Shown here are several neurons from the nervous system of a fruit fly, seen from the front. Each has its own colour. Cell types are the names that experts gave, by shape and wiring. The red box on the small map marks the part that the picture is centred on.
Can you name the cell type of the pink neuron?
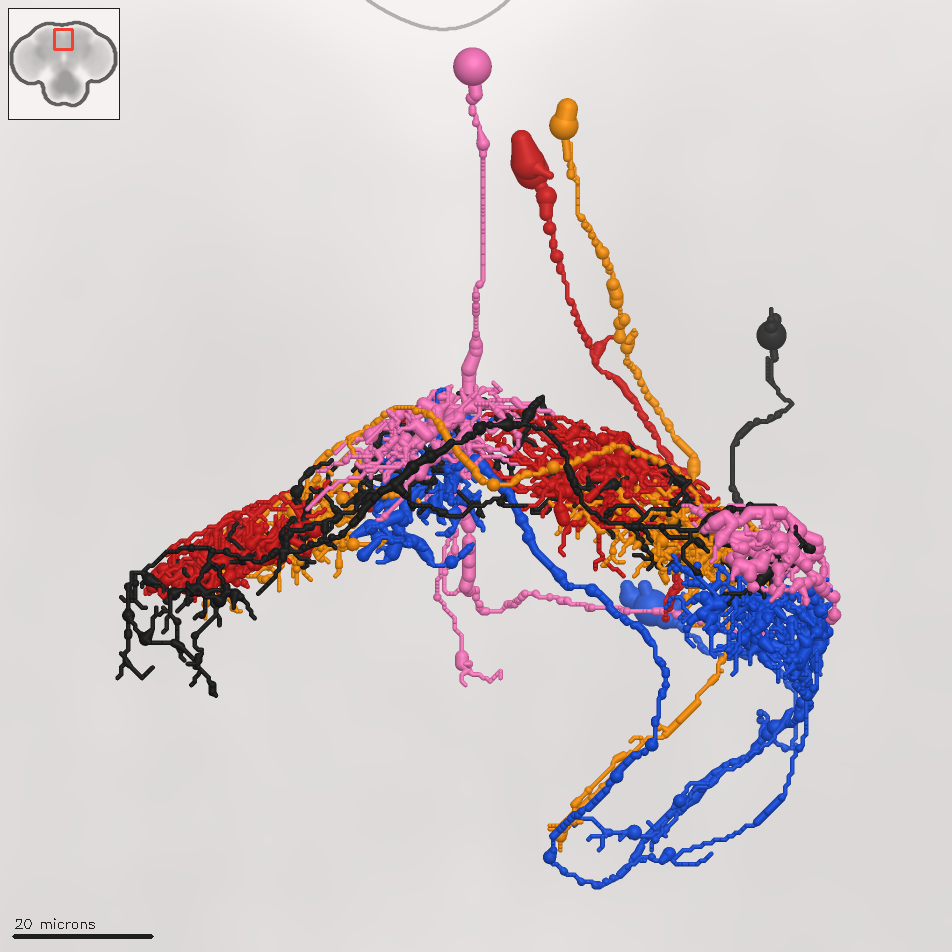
hDeltaD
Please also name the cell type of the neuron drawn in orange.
hDeltaF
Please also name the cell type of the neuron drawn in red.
hDeltaE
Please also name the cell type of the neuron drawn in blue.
hDeltaL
